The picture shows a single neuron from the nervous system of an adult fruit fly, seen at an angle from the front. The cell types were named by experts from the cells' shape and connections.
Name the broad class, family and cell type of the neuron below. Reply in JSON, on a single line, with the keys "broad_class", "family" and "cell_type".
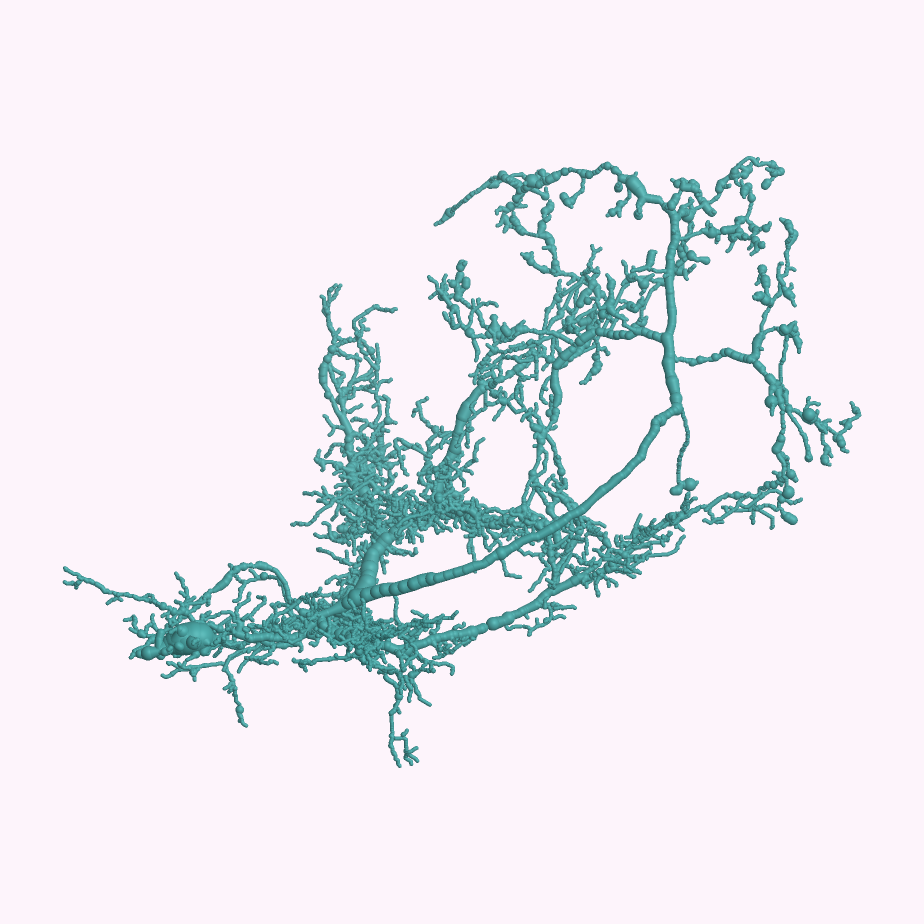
{"broad_class": "nerve-cord intrinsic neuron", "family": "hemilineage 08B", "cell_type": "dPR1"}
